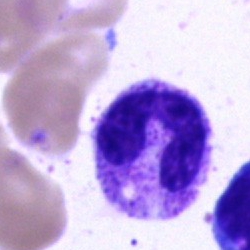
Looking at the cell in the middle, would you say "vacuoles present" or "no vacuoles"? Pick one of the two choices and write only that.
Vacuoles present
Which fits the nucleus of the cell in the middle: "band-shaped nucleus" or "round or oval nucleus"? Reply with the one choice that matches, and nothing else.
Band-shaped nucleus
